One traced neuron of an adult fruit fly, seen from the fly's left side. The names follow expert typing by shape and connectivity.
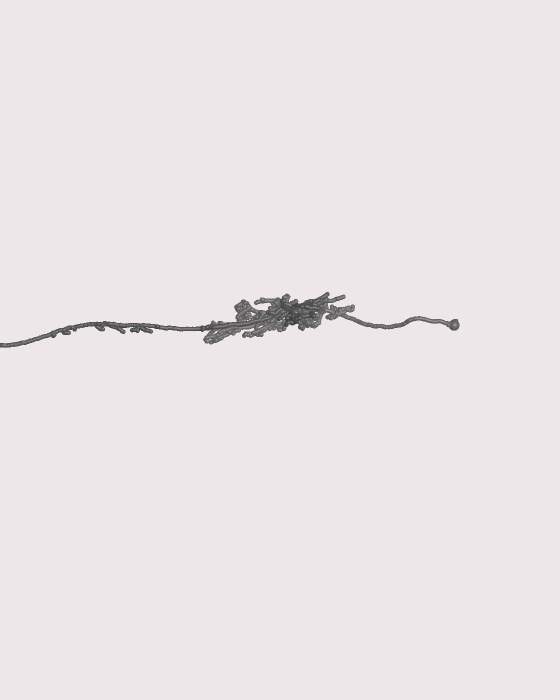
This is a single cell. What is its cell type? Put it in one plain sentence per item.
The cell type is AN06A026.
